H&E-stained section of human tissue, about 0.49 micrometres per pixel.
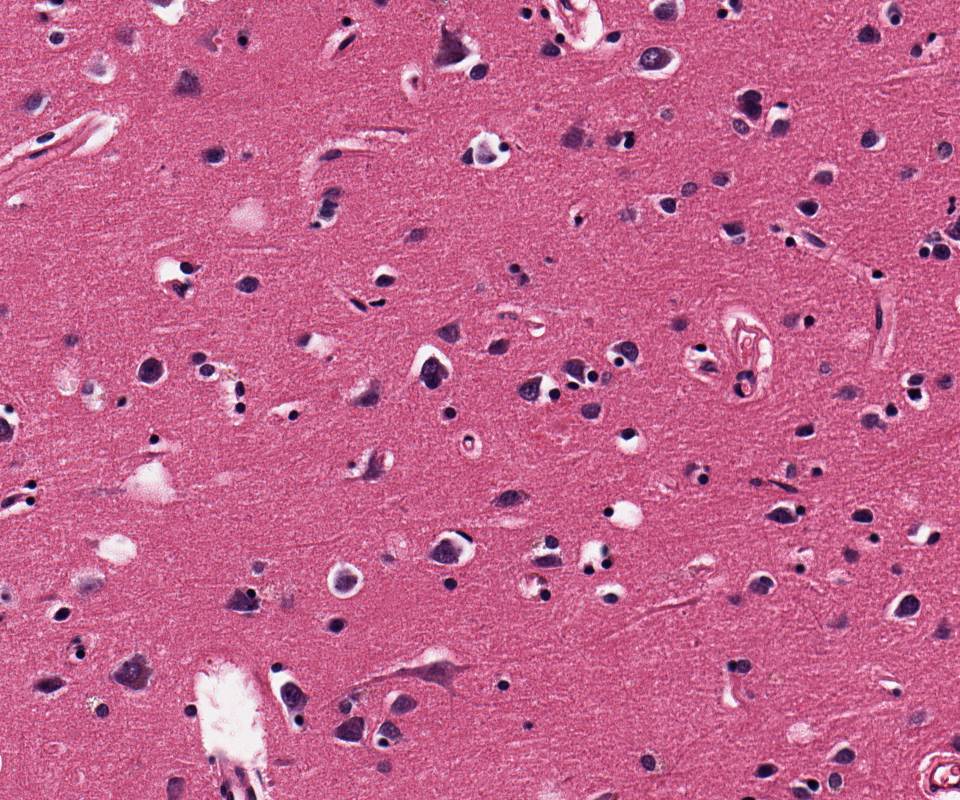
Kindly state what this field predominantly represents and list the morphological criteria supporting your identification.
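What I see here is cerebral cortex. Across a finely fibrillary pink background the cells lie scattered singly. Among these cells are neurons with round pale nuclei, each with one prominent dark nucleolus.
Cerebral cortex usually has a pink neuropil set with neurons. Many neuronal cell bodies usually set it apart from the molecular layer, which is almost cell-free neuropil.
Many small round dark nuclei with scant visible cytoplasm are spread throughout.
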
